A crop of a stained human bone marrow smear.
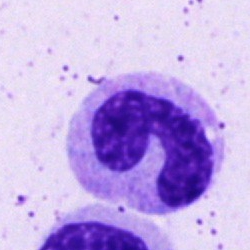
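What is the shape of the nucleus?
A single horseshoe-shaped curved band, not split into separate lobes.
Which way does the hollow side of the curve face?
Downward.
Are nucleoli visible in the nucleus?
No.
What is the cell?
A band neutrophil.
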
